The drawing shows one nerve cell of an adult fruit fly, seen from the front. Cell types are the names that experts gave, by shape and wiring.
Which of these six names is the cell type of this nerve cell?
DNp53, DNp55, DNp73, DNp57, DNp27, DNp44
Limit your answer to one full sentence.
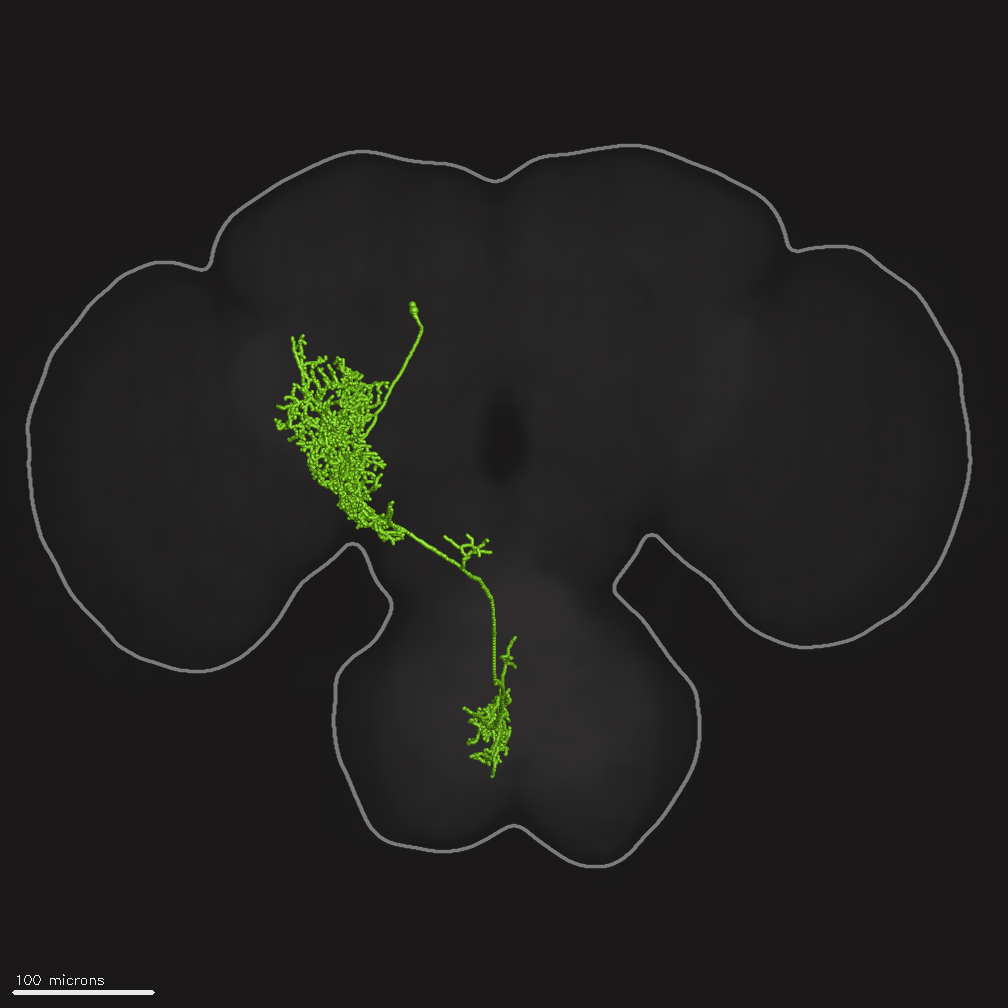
This nerve cell is classified under the cell type DNp55.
